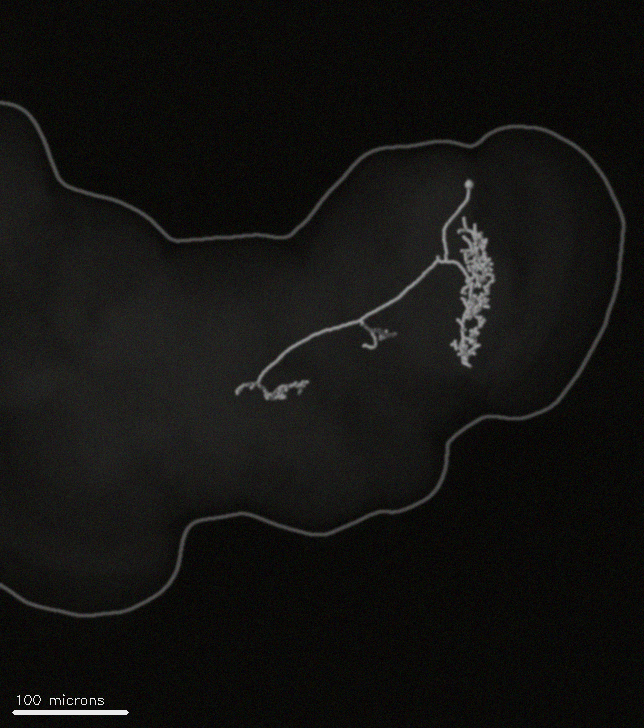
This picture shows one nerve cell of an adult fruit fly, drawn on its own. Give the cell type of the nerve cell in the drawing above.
LC19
